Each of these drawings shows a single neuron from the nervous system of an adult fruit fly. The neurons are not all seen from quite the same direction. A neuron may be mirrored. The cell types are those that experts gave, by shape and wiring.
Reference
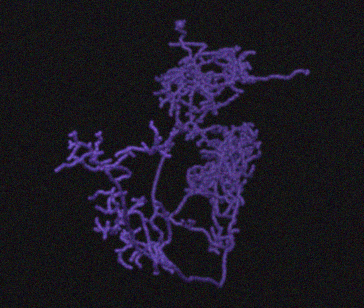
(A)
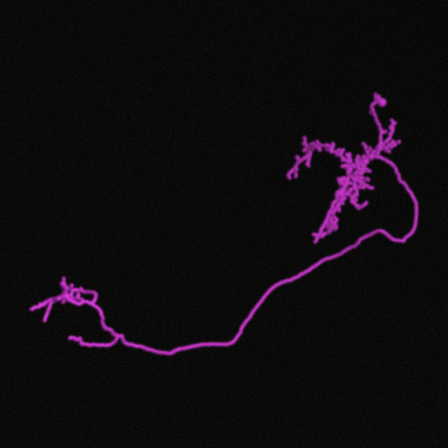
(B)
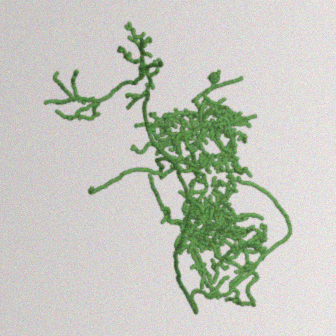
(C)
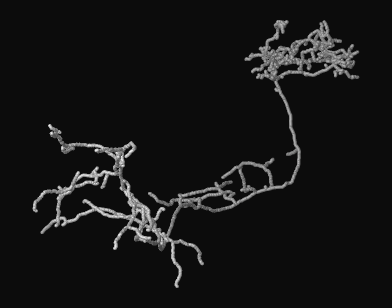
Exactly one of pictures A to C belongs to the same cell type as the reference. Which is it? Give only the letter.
B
